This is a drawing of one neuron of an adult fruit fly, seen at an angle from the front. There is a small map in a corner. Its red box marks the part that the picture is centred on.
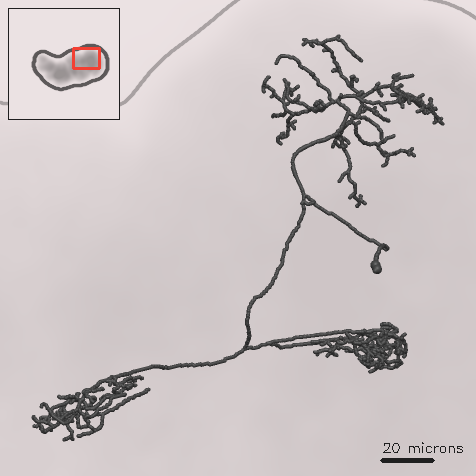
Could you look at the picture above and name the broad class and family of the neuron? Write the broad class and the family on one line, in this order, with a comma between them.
central-brain intrinsic neuron, class DAN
